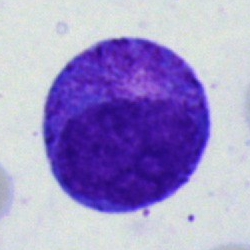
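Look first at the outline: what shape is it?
Round and smooth, and no other cell touches its border.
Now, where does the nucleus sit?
Off-centre, in the lower part of the cell, with a paler zone of cytoplasm just above it.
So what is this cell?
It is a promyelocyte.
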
